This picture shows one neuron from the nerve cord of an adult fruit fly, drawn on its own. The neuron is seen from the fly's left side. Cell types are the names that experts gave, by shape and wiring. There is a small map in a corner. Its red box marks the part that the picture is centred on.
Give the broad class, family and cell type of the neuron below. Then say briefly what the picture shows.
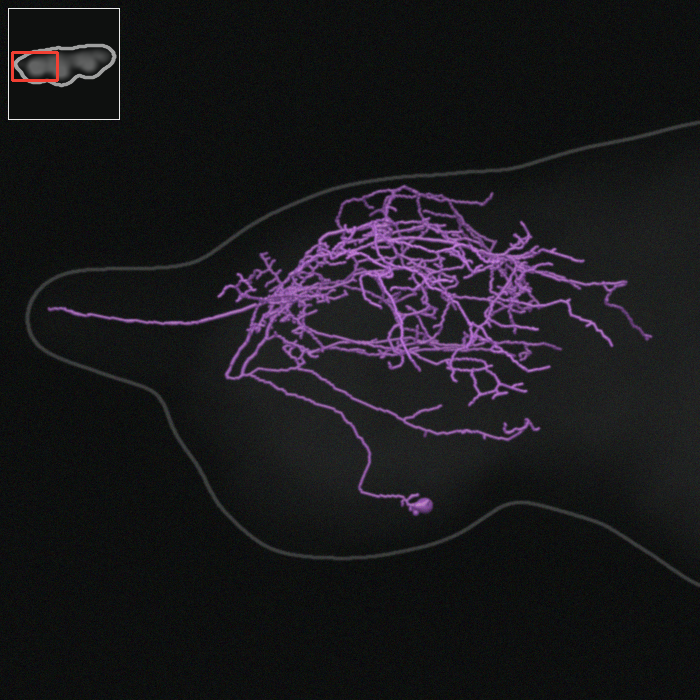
It is an ascending neuron. The family is hemilineage 27X. It is of cell type AN27X016. In this view it is wider than it is tall.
